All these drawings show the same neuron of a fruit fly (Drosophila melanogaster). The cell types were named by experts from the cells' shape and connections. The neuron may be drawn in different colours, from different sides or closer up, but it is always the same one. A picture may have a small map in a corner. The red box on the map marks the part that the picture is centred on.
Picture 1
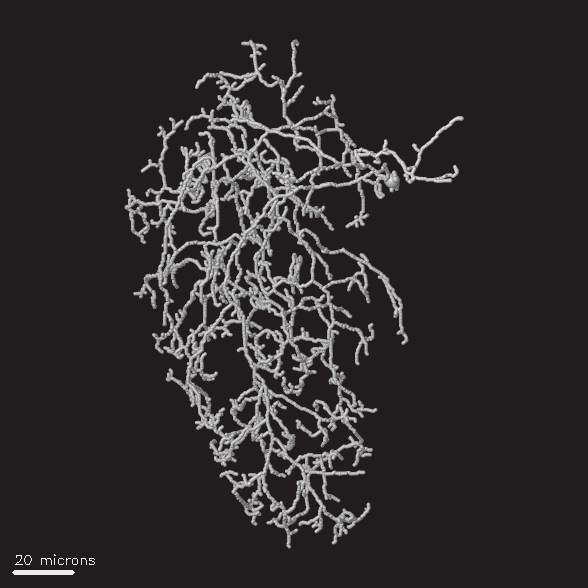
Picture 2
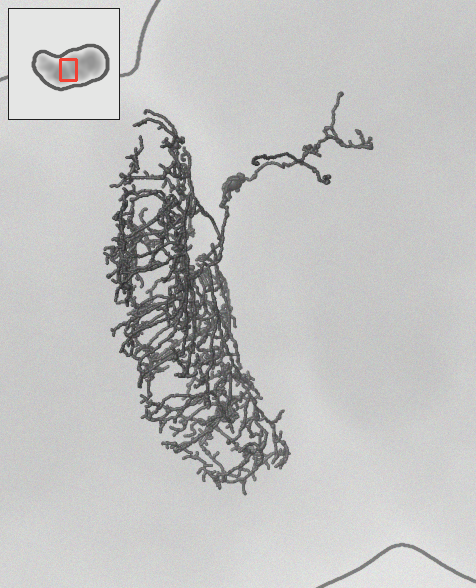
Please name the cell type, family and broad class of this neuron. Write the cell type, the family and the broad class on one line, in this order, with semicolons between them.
LT65; LT; visual projection neuron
